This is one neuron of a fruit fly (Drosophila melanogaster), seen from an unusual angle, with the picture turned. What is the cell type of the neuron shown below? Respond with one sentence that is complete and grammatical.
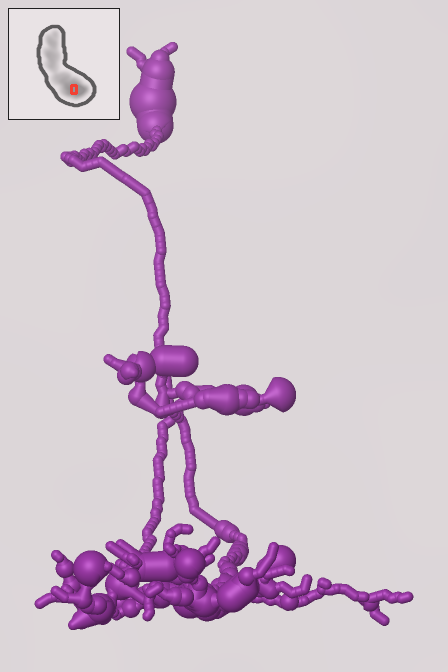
This neuron is included in the cell type T5b.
